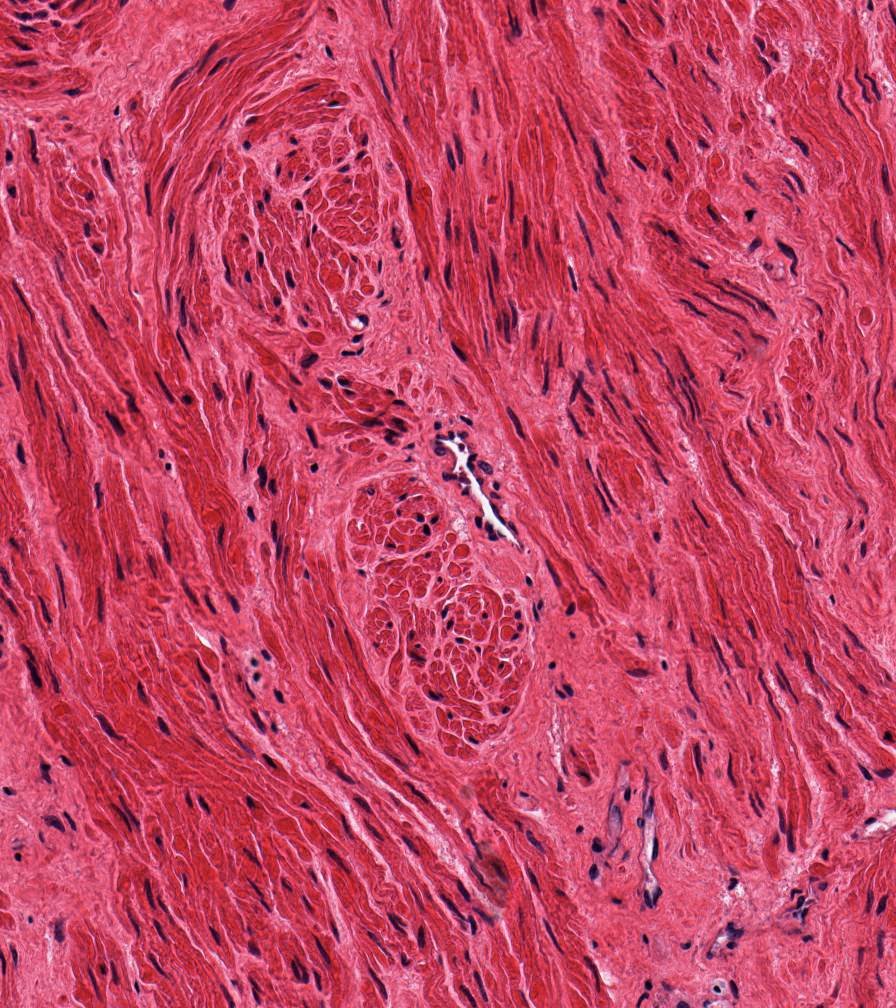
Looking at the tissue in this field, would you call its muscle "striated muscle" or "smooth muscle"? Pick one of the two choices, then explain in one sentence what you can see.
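Smooth muscle. The whole field is made of interlacing bundles of smooth muscle running in differing directions.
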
